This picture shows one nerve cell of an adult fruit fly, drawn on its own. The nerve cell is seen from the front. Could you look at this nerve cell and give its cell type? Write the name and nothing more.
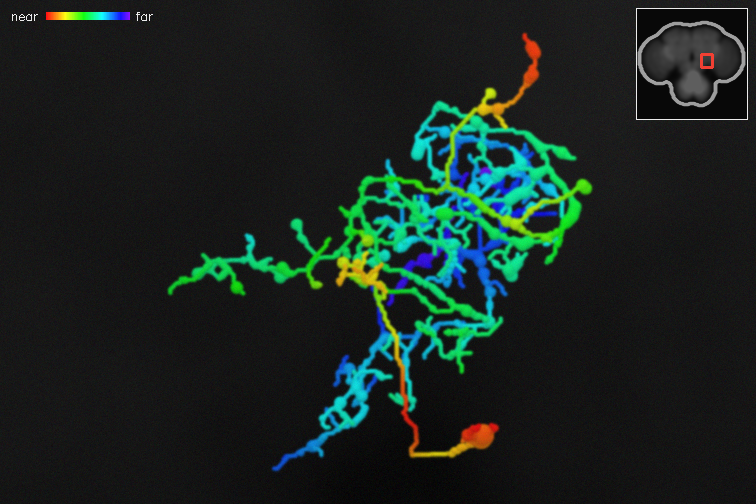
WED055_a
